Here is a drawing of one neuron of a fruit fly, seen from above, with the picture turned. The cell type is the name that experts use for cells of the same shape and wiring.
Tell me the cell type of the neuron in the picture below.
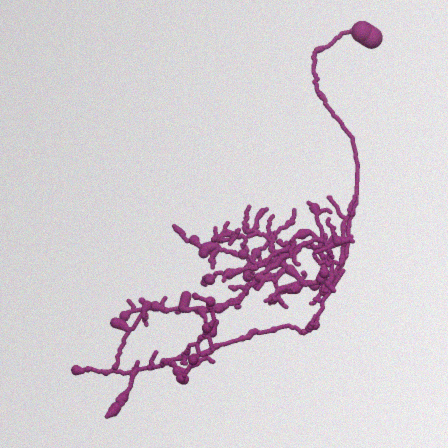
CB1207_a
